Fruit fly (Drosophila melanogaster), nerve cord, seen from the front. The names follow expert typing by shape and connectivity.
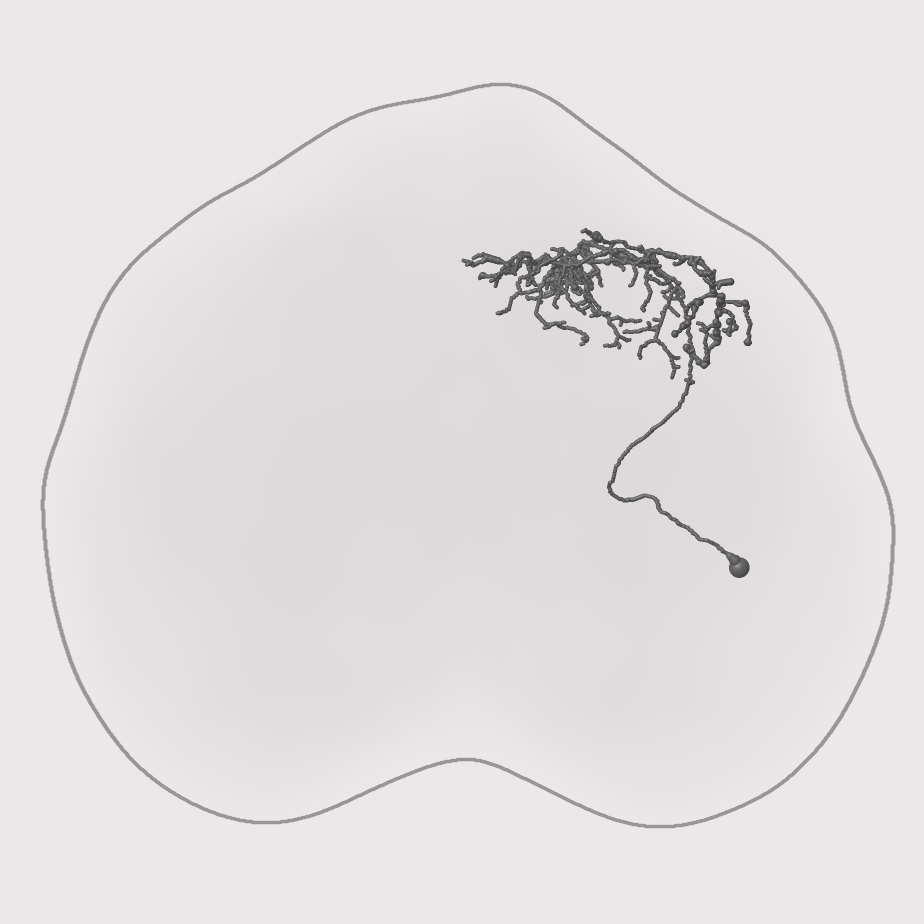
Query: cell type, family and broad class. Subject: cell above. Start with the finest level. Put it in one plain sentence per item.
Type IN03B070 of hemilineage 03B, a nerve-cord intrinsic neuron.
